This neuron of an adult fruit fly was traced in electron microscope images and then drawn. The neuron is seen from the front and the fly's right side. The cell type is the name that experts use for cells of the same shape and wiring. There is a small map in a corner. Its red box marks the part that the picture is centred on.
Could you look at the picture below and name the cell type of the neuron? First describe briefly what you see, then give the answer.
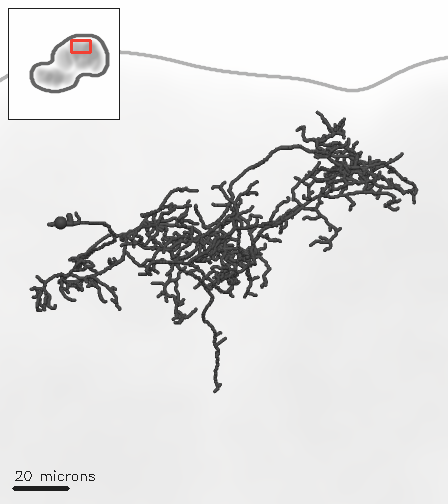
The cell body is on the left of the picture. By the scale bar it is about 150 microns wide in this view. This is a central-brain intrinsic neuron. The cell type is AOTU103m.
